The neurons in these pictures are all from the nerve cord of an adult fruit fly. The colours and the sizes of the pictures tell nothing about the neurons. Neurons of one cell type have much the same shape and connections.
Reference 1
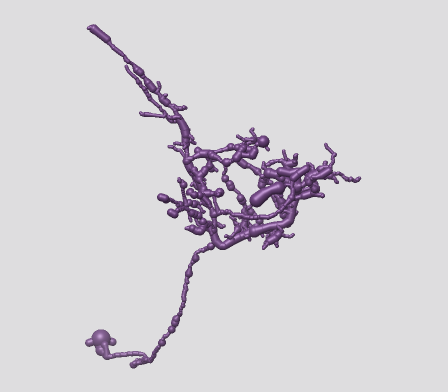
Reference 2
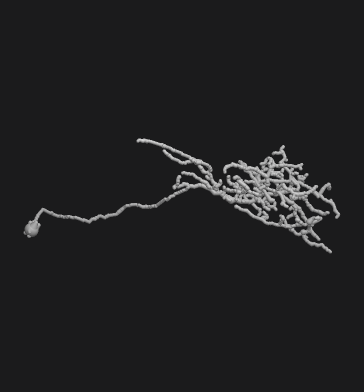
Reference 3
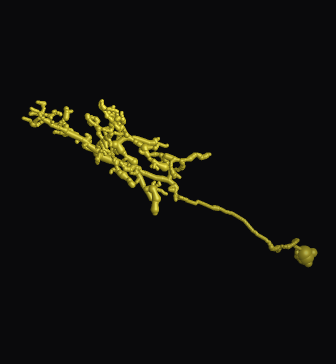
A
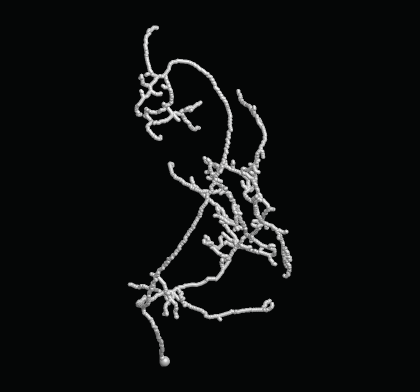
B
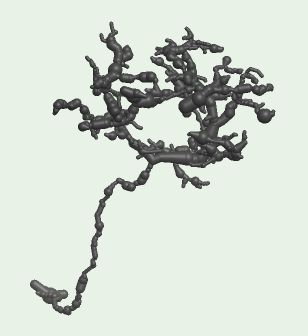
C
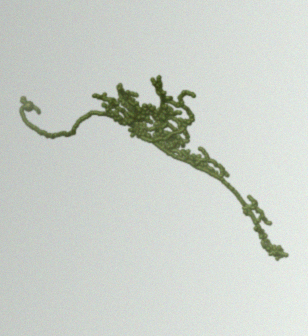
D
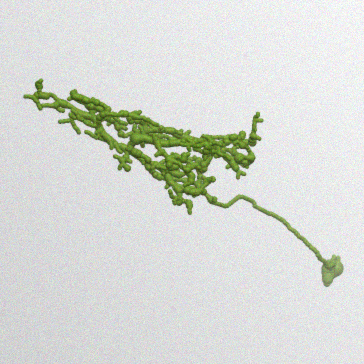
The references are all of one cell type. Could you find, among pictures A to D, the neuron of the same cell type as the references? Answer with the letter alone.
B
